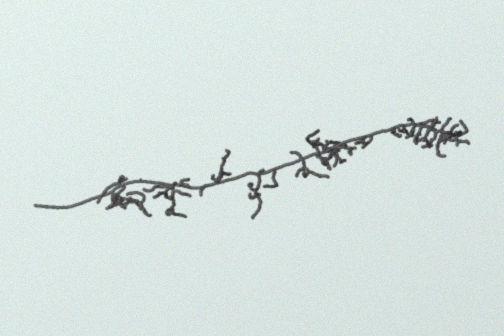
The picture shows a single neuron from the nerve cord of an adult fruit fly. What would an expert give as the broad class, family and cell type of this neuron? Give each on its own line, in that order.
descending neuron
hemilineage PSp2
DNp13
